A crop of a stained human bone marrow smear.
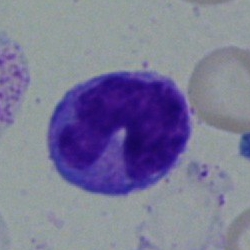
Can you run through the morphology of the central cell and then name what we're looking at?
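A roughly round cell with a smooth edge, its nucleus occupying most of the cell. A deep wedge-shaped notch cuts into the nucleus from the lower edge. Chromatin is dark purple and coarsely clumped. It is a monocyte.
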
